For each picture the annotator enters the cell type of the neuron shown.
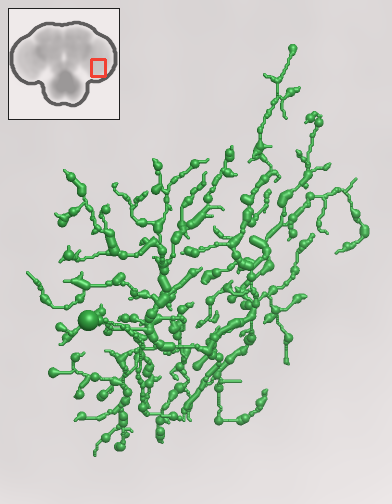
Dm18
